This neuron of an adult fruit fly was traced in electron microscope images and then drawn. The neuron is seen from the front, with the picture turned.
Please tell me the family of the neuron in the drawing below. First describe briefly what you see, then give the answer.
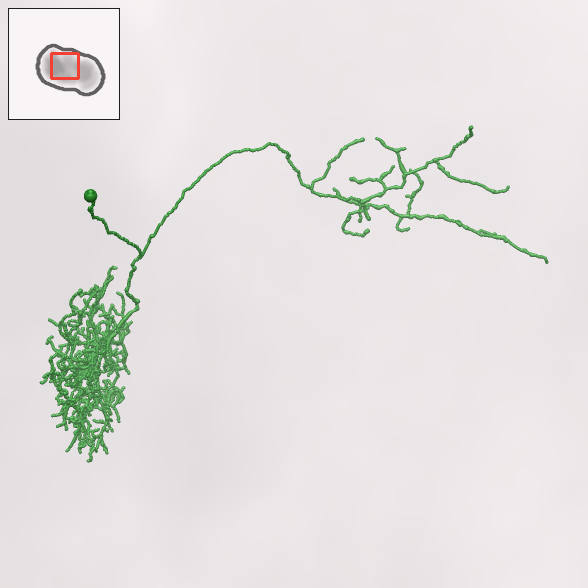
The picture shows dozens of branch ends. In this view it is wider than it is tall. Its broad class is visual projection neuron. Its family is LT.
